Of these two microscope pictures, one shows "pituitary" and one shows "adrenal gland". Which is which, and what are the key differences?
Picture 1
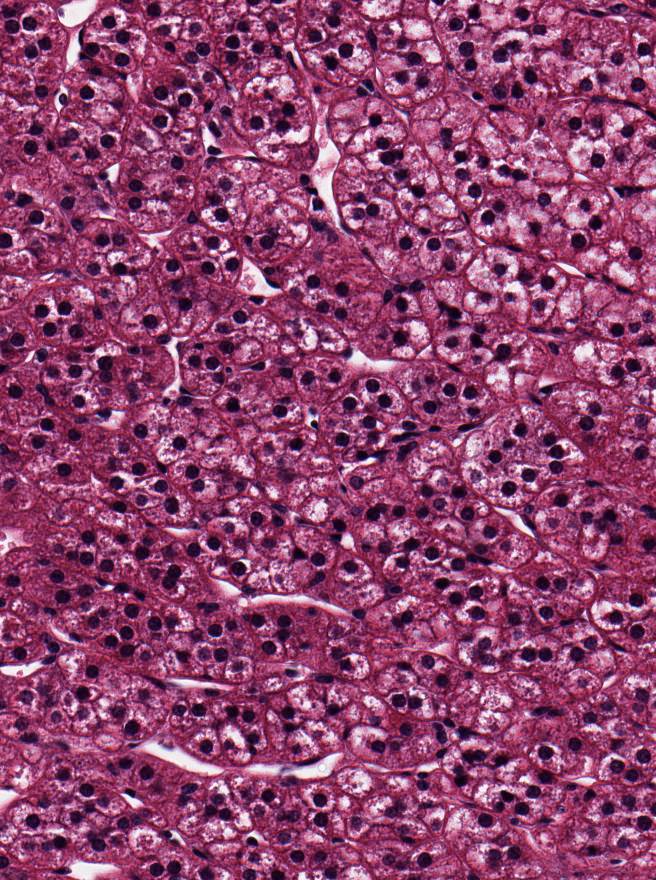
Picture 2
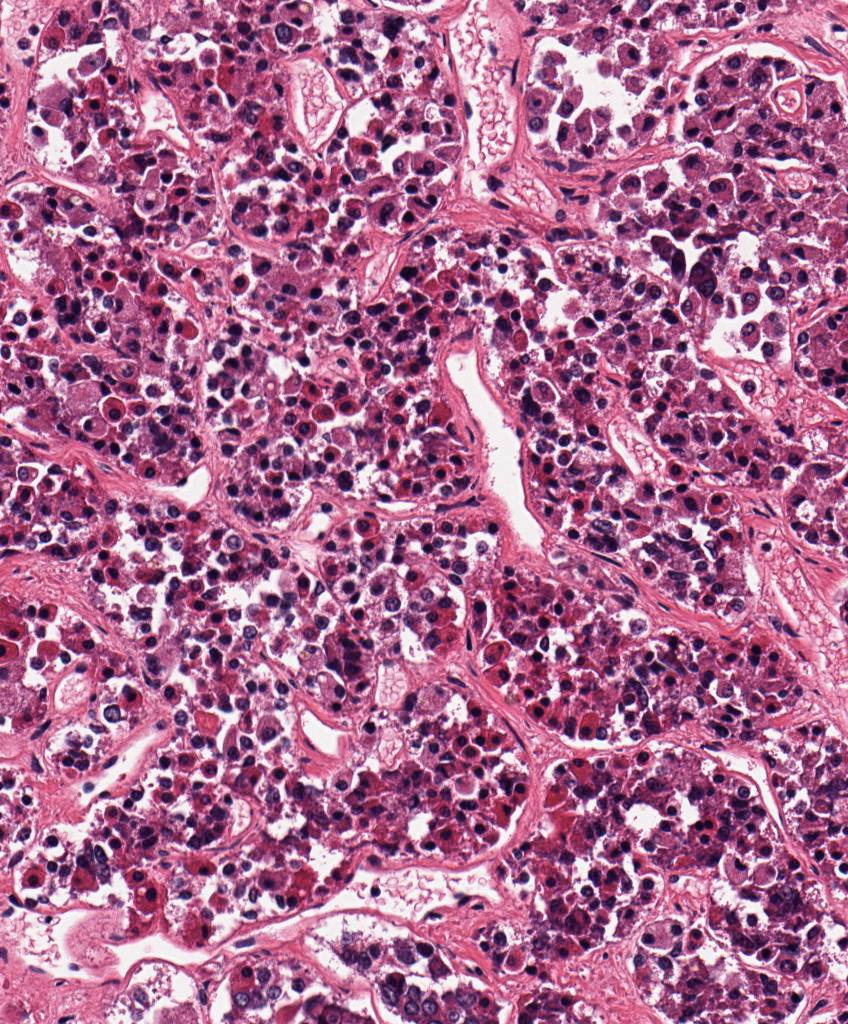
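Adrenal gland occupies picture 1; pituitary, picture 2. In the adrenal gland, closely packed nests and cords outlined by thin septa hold cells with abundant, finely vacuolated cytoplasm, pale pink strands around many small clear spaces, and small, round, dark, mostly central nuclei of fairly uniform size and shape. In the pituitary, cells with bright red cytoplasm lie scattered among paler purple or faintly stained cells within the nests, most nuclei are small, round and dark, the septa are delicate pink fibrous strands with flattened elongated nuclei, and no epithelium-lined gland lumens are seen.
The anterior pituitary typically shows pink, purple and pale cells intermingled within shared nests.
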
